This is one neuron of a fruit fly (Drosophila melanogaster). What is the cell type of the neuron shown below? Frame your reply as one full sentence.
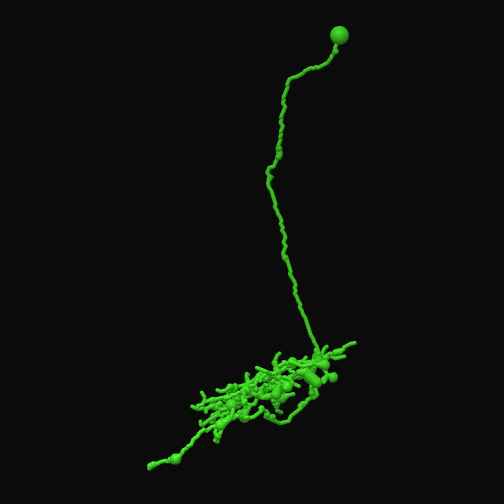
The neuron belongs to cell type Cm6.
